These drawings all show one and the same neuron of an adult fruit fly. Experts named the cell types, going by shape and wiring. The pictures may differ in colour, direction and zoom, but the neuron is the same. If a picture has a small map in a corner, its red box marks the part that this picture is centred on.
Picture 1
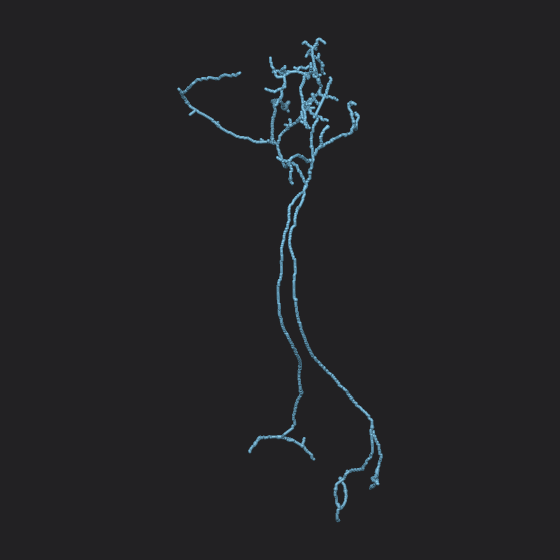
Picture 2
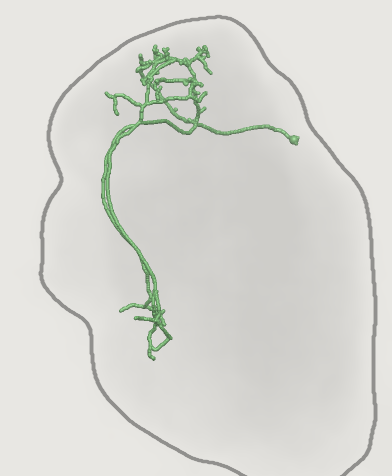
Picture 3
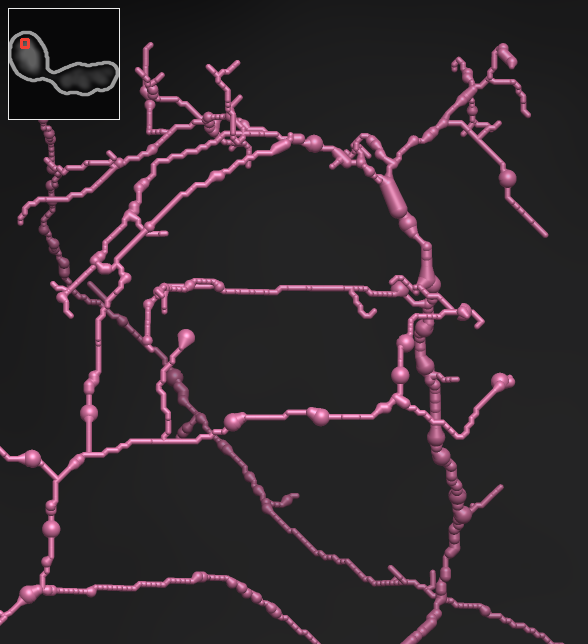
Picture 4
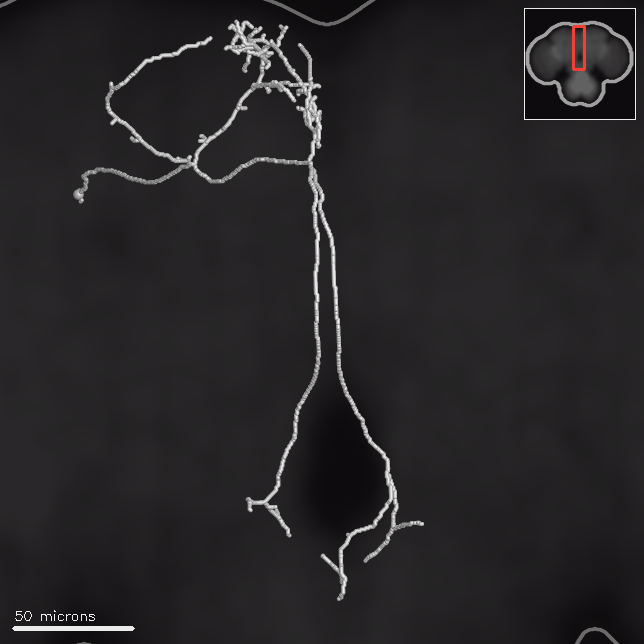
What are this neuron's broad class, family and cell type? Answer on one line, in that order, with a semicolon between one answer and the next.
central-brain intrinsic neuron; hemilineage SMPpv2_dorsal; CB4242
